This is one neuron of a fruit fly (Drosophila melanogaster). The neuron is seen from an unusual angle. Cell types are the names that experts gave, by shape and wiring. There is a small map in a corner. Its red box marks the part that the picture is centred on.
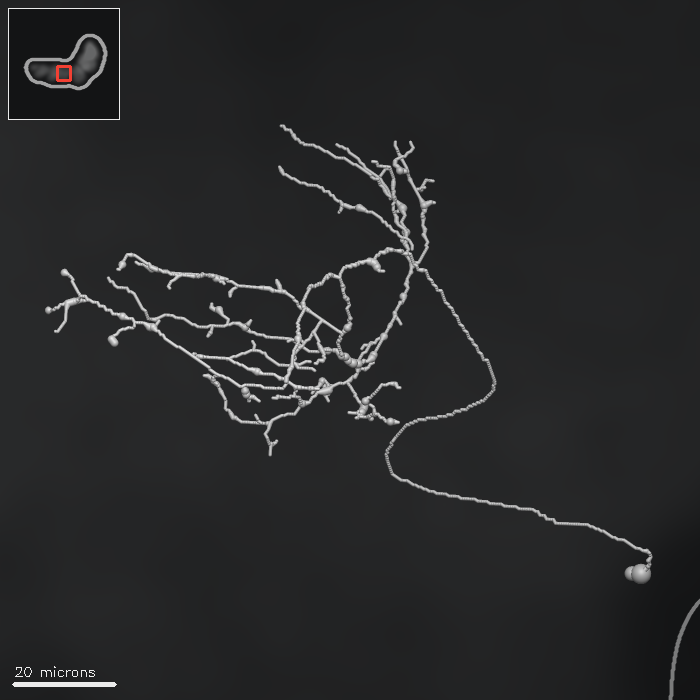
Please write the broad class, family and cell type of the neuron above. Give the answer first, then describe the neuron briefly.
Its broad class is nerve-cord intrinsic neuron. Its family is hemilineage 02A. It is of cell type IN02A056_a. The cell body is at the lower right of the picture. By the scale bar it is about 120 microns wide in this view. The picture shows dozens of branch ends.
